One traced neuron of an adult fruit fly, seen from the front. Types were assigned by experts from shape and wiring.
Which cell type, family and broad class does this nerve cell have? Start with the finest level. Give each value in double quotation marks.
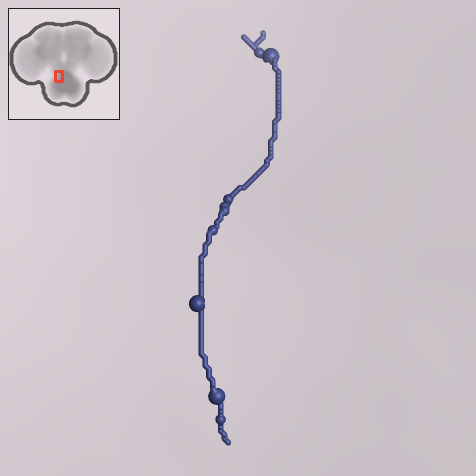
"BM_InOm", "class mechanosensory", "sensory neuron entering the brain"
